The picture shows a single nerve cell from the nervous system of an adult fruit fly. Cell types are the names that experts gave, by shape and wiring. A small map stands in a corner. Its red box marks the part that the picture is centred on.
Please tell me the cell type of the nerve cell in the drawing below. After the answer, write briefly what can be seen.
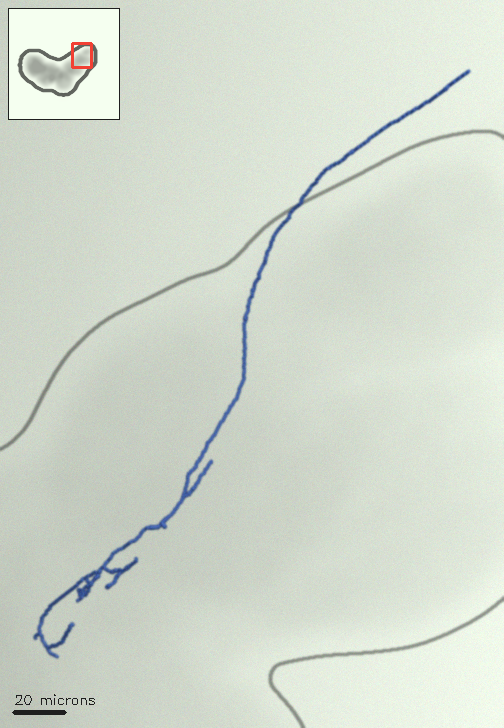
Its cell type is SNpp02. It is a sensory neuron entering the nerve cord. No cell body is drawn. From top to bottom in the picture it spans about 250 microns. It has a dozen or fewer branch ends.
